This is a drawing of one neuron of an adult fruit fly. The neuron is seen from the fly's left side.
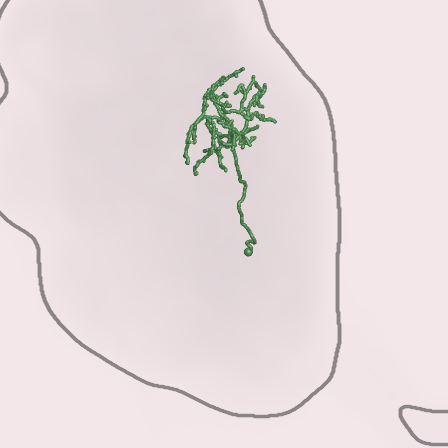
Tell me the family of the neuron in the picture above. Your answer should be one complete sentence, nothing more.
It is the family Li to which this neuron belongs.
